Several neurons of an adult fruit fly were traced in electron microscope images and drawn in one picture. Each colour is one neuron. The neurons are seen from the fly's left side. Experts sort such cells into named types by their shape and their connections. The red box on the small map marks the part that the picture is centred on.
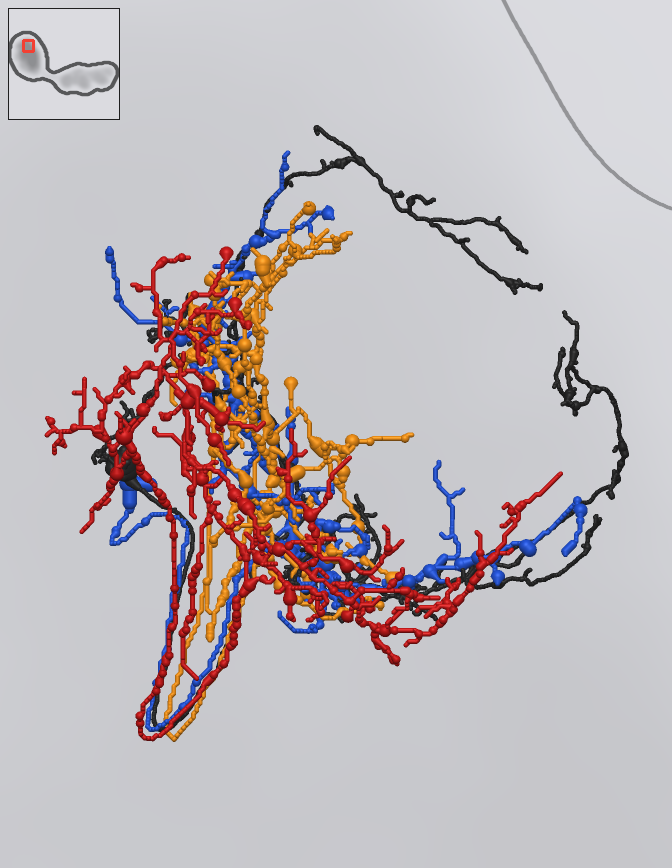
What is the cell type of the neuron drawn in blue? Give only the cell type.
CB3729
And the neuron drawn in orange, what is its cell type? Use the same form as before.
LHAV4e2_b2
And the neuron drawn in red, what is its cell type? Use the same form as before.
LHAV4e2_b1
